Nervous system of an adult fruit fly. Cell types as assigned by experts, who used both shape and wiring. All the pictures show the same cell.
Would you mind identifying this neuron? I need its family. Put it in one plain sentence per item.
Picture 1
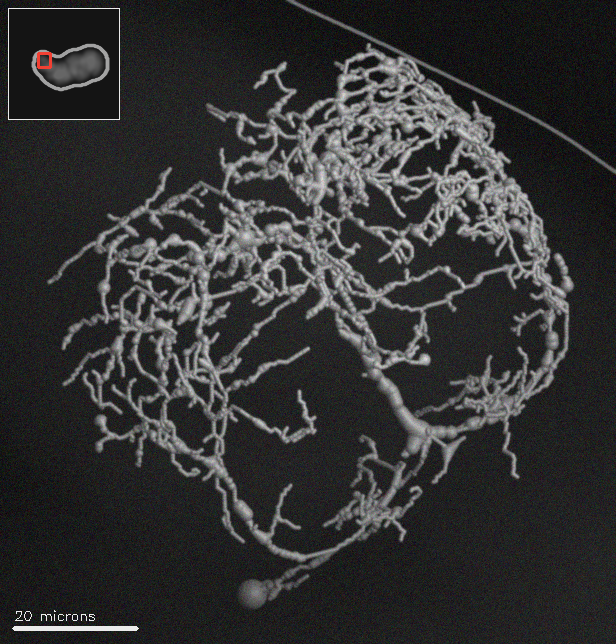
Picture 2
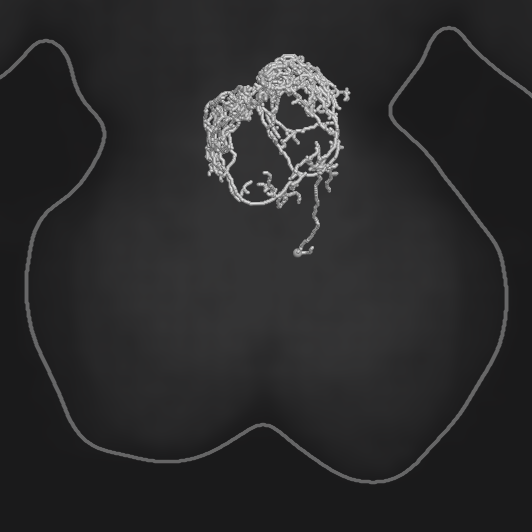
The family is hemilineage 00A.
